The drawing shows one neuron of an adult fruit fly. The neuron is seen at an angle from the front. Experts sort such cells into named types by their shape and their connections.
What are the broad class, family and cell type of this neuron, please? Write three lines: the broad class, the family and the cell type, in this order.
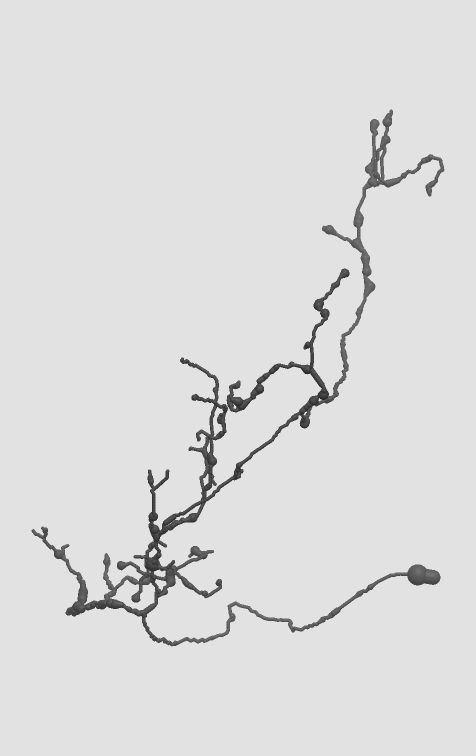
nerve-cord intrinsic neuron
hemilineage 01B
IN01B044_a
